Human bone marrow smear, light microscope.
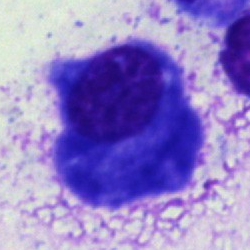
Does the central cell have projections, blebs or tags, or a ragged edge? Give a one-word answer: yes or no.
Yes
